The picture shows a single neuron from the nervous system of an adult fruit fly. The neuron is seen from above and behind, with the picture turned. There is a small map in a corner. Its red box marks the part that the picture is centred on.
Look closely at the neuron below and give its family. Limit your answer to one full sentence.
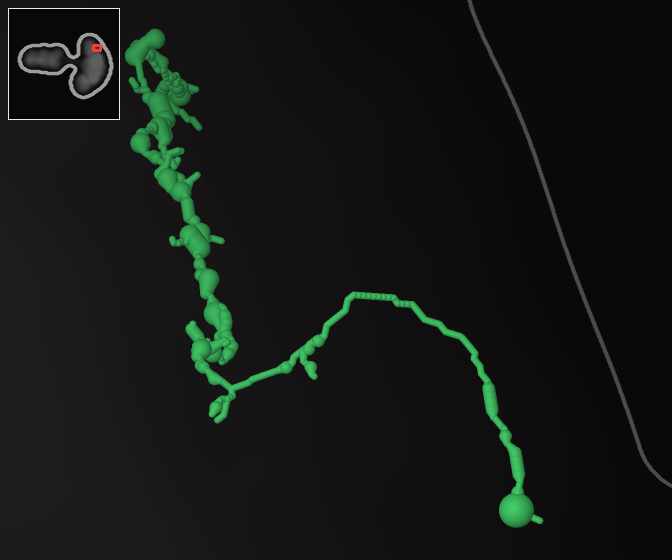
Under the family Dm is grouped this neuron.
